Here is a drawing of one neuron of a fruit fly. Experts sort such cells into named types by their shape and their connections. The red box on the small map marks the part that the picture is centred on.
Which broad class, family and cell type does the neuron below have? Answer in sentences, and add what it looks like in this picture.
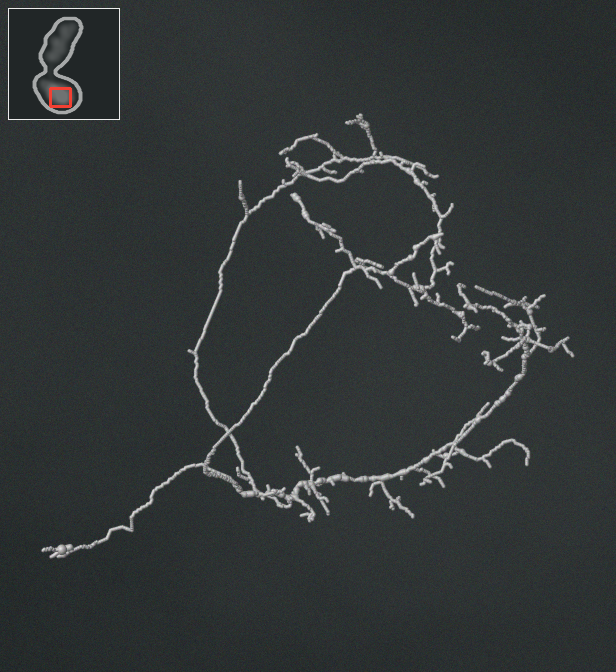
It is a central-brain intrinsic neuron. Its family is hemilineage SLPa&l1_anterior. Its cell type is CL090_c. The cell body is at the lower left of the picture. The picture shows dozens of branch ends.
